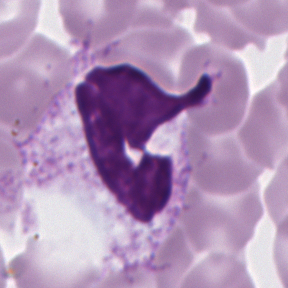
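Segmented neutrophil. The nucleus gives off a narrow, tapering extension toward the upper right and shows no visible nucleoli. Fine purple granules are scattered through the cytoplasm. The outer border of the cell is irregular and poorly defined.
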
